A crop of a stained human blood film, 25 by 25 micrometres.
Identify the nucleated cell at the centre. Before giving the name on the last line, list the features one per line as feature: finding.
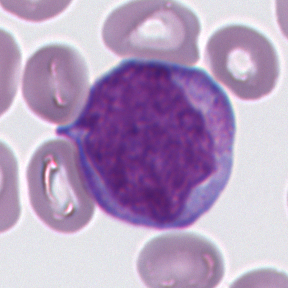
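Outline: roughly round, with a small pointed projection on the left edge
Nucleus: fills most of the cell, off-centre toward the left
Cytoplasm: only fine, faint purplish stippling, no large granules
Vacuoles: none visible
Identity: atypical promyelocyte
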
